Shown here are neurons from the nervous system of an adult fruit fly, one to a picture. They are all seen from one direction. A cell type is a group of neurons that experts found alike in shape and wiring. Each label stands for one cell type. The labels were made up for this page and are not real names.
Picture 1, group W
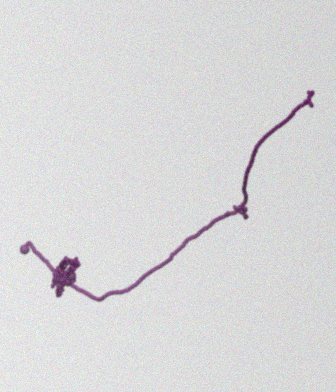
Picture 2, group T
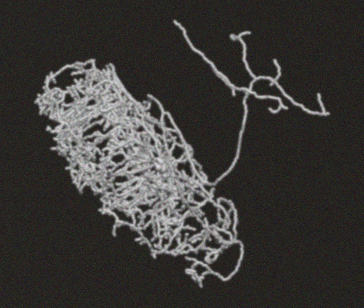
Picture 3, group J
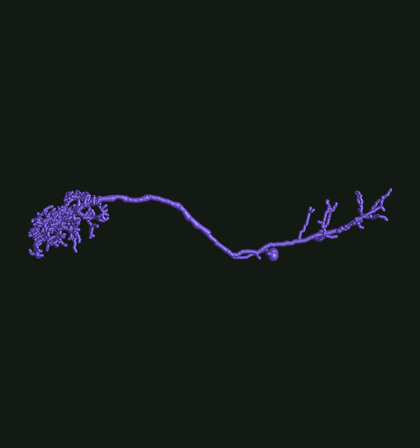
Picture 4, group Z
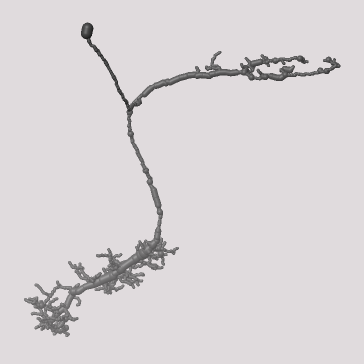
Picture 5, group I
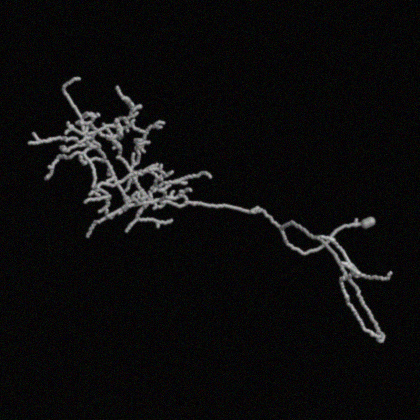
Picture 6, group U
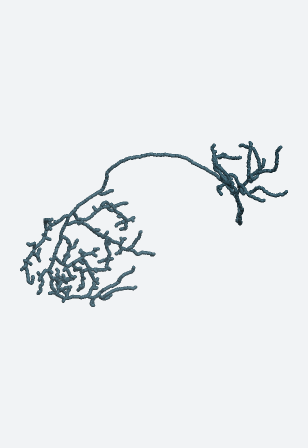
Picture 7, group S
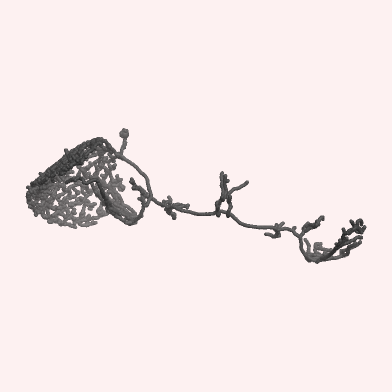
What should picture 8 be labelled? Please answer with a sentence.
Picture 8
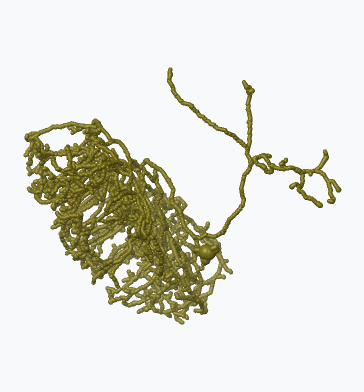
It belongs to group T.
